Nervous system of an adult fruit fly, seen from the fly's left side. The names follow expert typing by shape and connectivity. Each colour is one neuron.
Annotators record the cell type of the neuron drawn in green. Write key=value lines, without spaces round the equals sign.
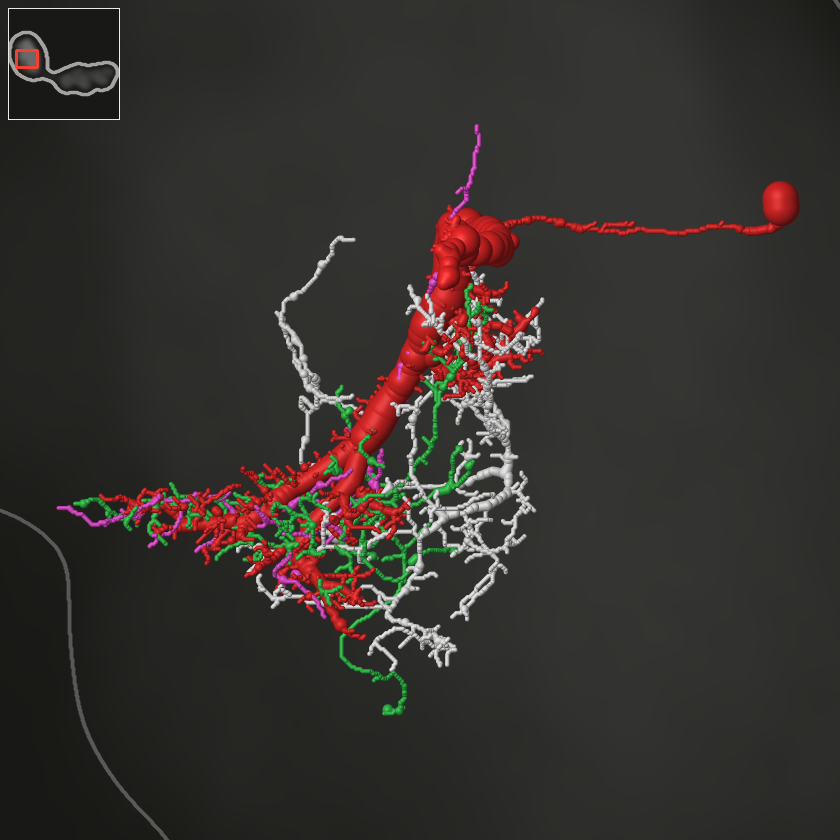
cell_type=SAD023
